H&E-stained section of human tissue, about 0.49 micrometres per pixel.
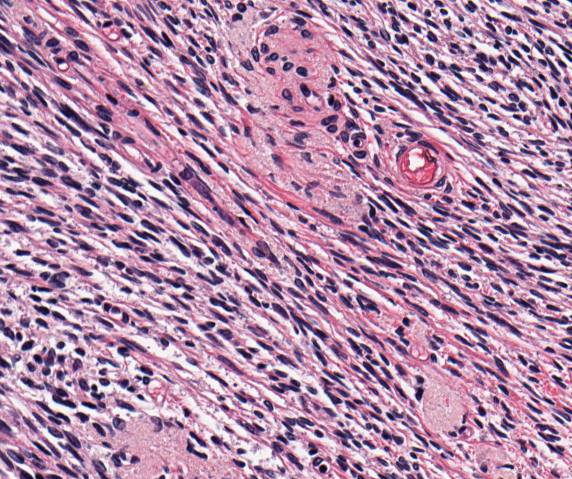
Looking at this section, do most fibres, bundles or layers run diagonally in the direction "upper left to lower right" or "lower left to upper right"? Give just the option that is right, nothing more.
Upper left to lower right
